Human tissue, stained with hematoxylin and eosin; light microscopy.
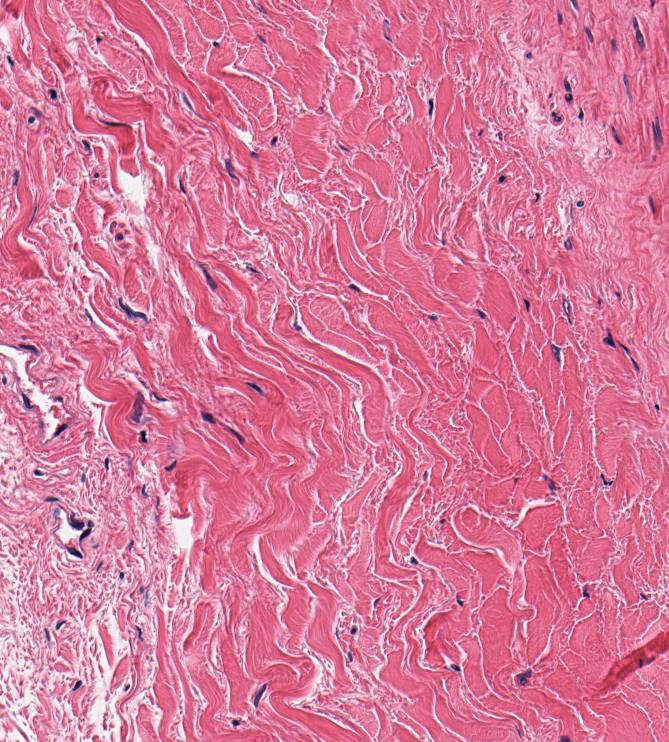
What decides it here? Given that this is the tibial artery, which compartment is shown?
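Tunica adventitia is shown. Collagen bundles follow a wavy, crimped course through the centre. Cells are sparse: small dark elongated fibroblast nuclei lie scattered between the bundles.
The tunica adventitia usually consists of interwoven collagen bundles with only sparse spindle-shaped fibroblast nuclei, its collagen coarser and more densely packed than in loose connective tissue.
Toward the lower left the fibres are finer and looser; narrow empty clefts between many bundles are consistent with processing artefact.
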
